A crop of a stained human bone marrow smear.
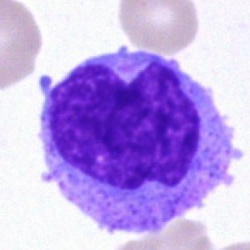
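Monocyte in the middle of a stained human bone marrow smear. Its nucleus, notched at the top edge into a kidney-like shape, fills most of the cell. The chromatin is dark purple and clumped in a blotchy pattern, and the cytoplasm is pale lilac-blue.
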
